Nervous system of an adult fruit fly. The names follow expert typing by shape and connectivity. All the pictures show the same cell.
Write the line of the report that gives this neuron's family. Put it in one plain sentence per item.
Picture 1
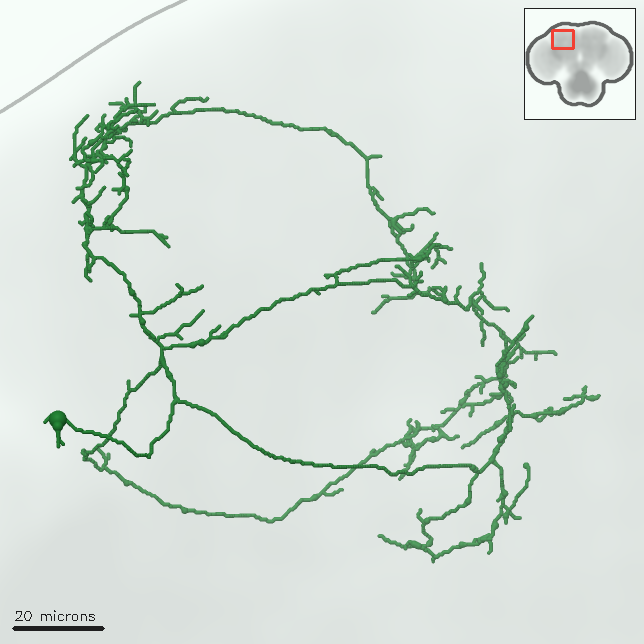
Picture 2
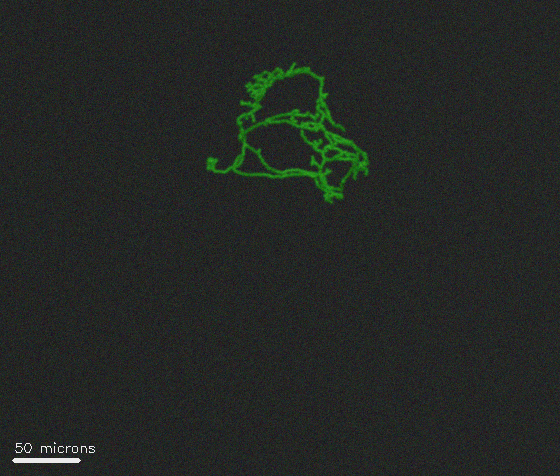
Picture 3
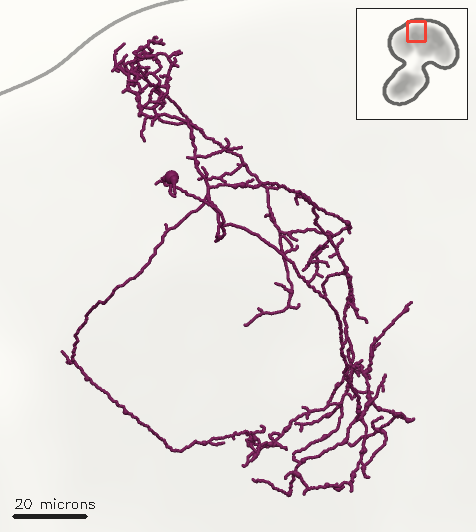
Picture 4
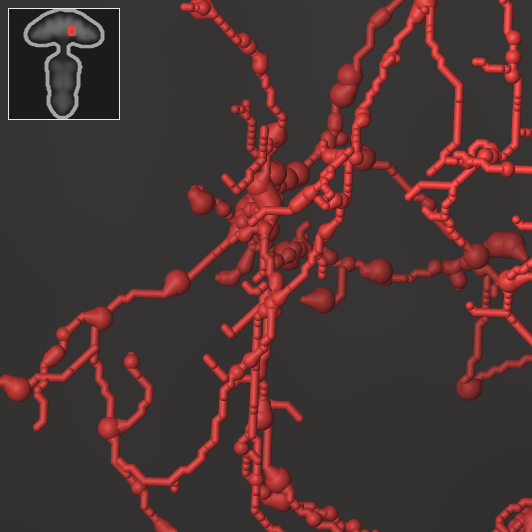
The family is hemilineage SLPa&l1_anterior.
